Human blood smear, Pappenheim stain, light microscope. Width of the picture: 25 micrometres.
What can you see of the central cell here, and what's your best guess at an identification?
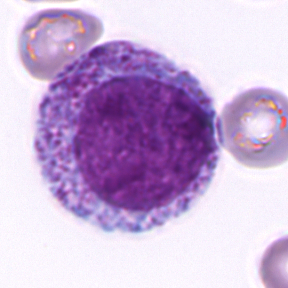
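First, the outline: it is round. Second, the nucleus: it sits off-centre, toward the right side. Third, the cytoplasm: it forms a wide rim on the left and only a narrow rim on the right. Fourth, its contents: coarse dark purple granules crowd it. Conclusion: the cell is a promyelocyte.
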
